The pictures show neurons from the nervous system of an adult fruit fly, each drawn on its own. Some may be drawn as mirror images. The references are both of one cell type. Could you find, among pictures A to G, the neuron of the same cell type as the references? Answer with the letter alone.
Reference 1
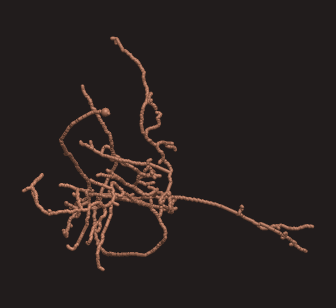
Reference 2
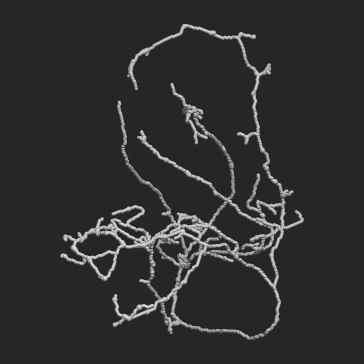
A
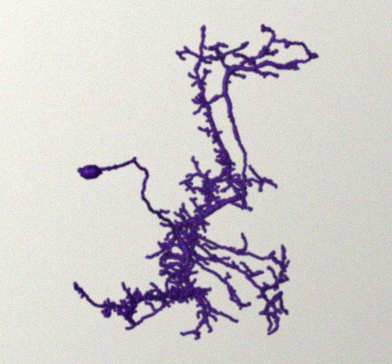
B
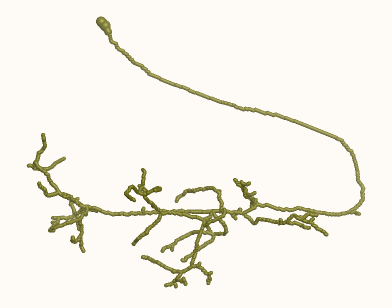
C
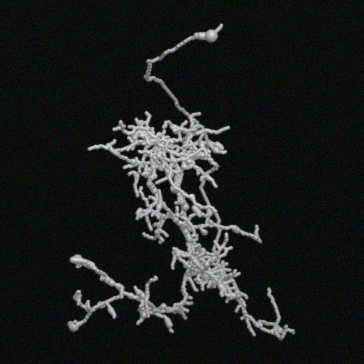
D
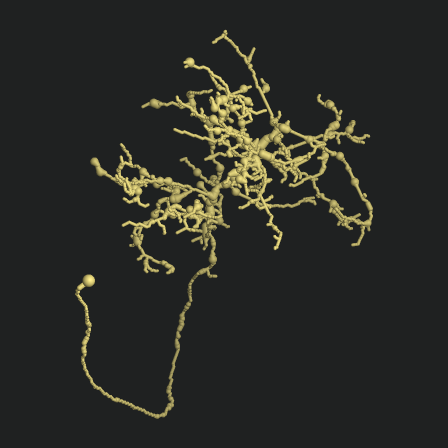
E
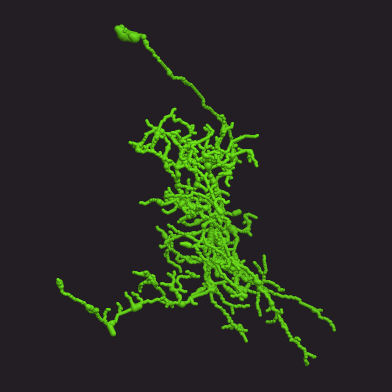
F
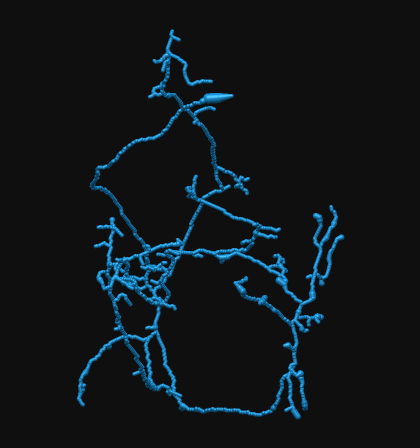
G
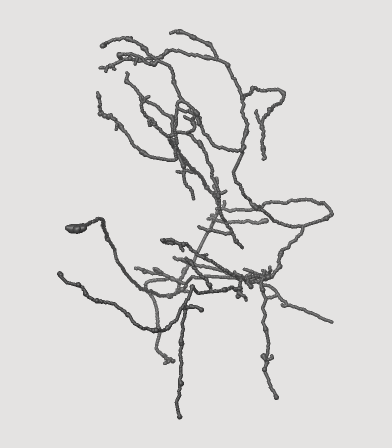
G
